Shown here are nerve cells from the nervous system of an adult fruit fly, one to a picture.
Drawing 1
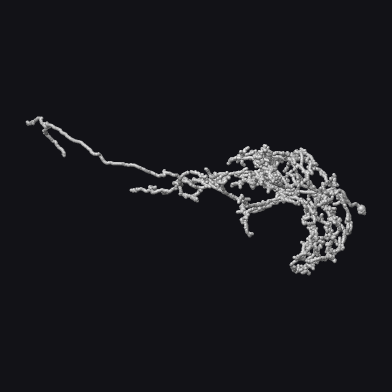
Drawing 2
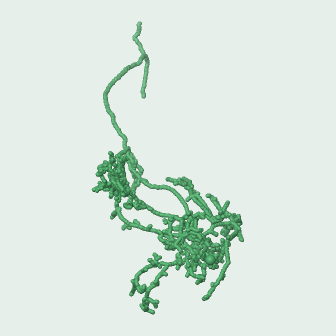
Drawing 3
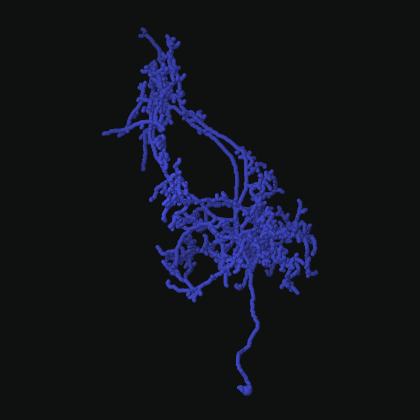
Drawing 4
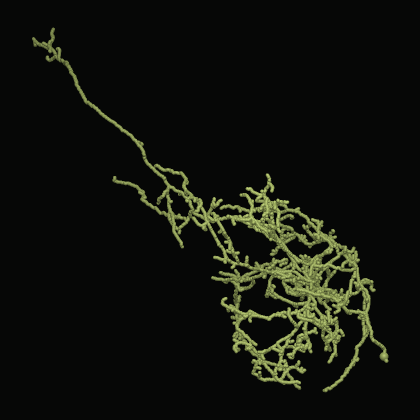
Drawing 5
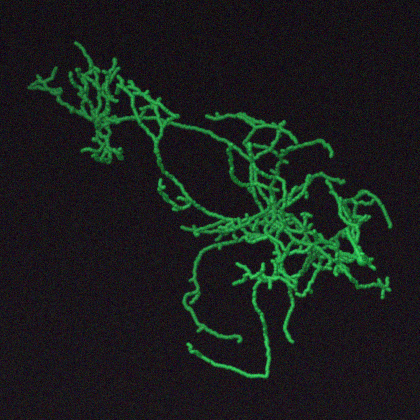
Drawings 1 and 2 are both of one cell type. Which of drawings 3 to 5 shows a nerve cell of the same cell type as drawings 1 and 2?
4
